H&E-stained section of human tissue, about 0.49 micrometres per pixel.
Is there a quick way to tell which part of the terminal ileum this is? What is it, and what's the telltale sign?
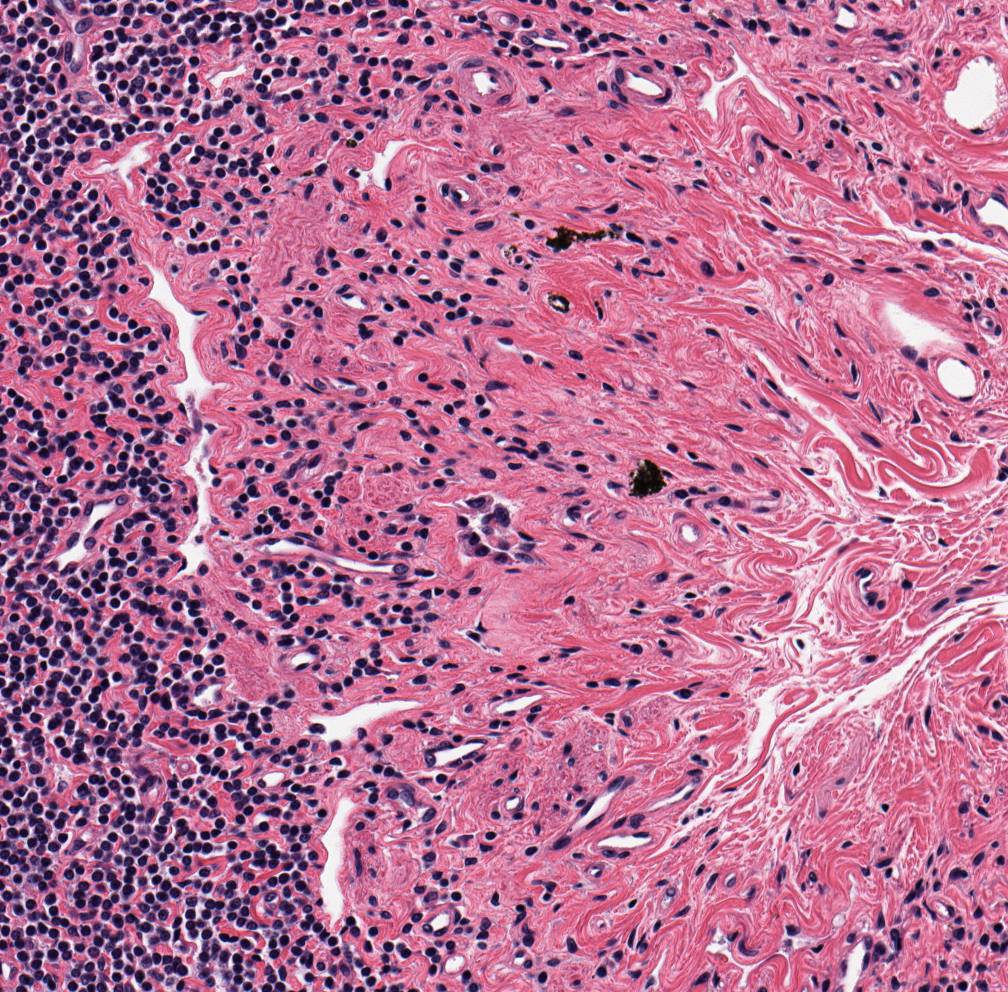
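Dense connective tissue fills the centre and right of the field. On the right it consists of wavy pink collagen bundles with scattered spindle-shaped nuclei.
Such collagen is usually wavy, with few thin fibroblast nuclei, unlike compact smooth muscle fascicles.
Small thin-walled vessels with open lumens lie within it. A dense sheet of small round lymphocytes fills the left; epithelium and glands are absent.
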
